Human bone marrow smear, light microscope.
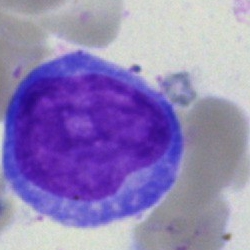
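Blast, the central cell in a stained bone marrow smear. The chromatin looks finely granular to me, with no coarse dark clumps, and there seems to be a paler rounded area near the centre of the nucleus. The cytoplasm stains deep blue, and I notice small pale spots along the lower edge of the cell.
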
